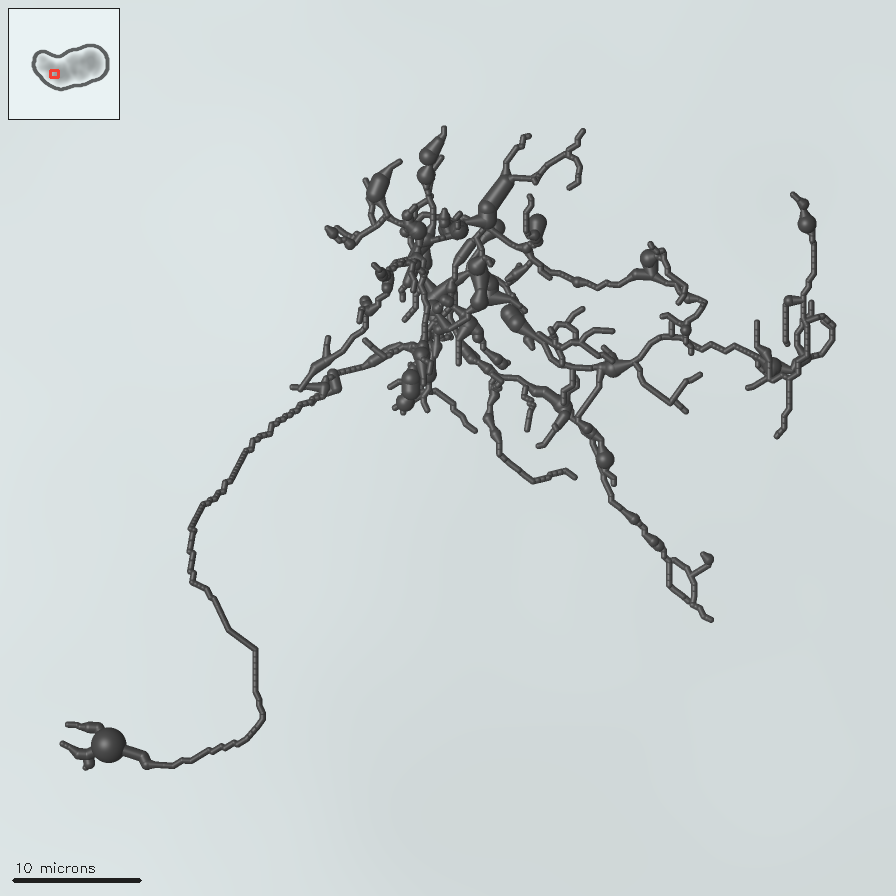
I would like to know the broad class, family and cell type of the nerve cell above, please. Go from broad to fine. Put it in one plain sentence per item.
An optic-lobe intrinsic neuron of the Cm family, type Cm3.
